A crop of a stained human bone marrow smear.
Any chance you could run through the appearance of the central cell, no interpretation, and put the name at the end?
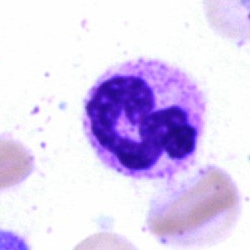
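Outline smooth and roughly round. Chromatin dark purple and coarsely clumped. A moderate rim of pale pinkish-lilac cytoplasm surrounds the nucleus. Fine pinkish-purple granules fill the cytoplasm. Name: segmented neutrophil.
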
